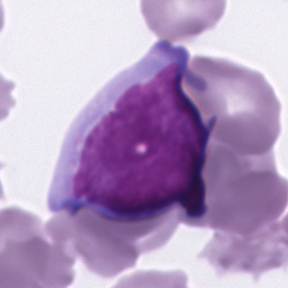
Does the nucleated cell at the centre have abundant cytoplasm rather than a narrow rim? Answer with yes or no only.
No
